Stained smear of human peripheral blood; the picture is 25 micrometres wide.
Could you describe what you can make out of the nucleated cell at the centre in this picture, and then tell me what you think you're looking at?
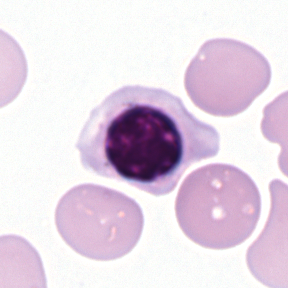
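An irregular rather than smoothly round outline bounds the cell, and the cytoplasm forms a blunt bulge on its right side. The chromatin is dark purple and coarsely clumped, with small paler patches between the clumps. No cytoplasmic granules are visible. The cell is a normoblast.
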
